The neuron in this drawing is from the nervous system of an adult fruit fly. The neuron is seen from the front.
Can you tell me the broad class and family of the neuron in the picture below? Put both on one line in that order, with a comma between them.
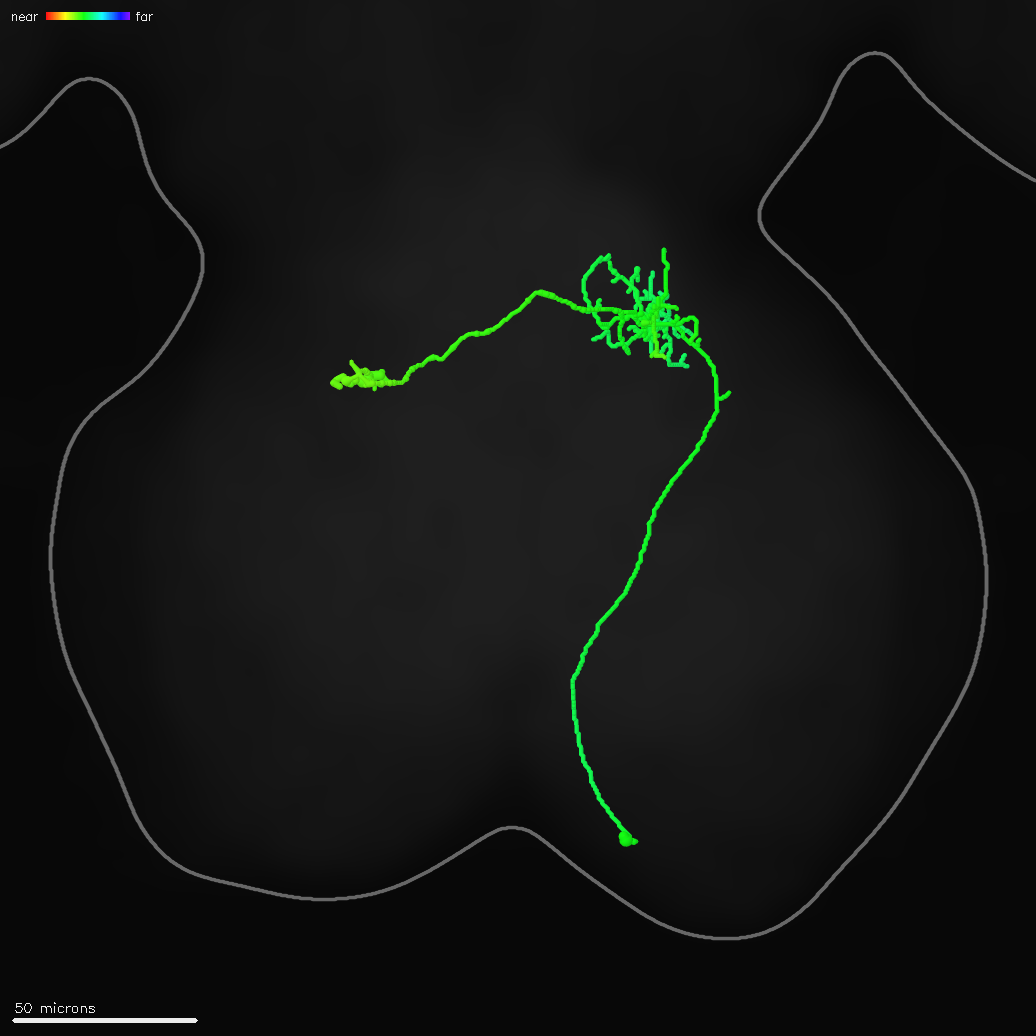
nerve-cord intrinsic neuron, hemilineage 06A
